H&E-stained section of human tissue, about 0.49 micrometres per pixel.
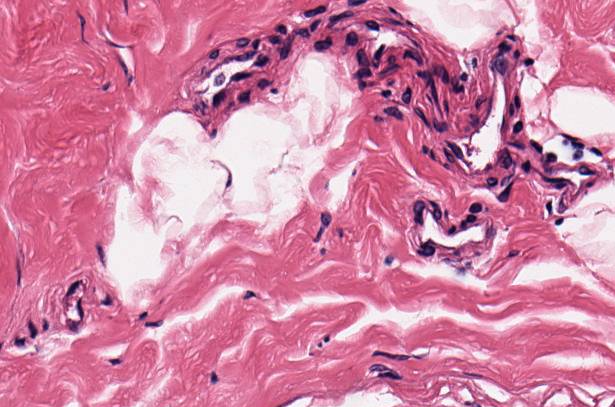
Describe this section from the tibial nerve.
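Look first at how much of the field is pink collagen bundles, with few nuclei among them. In the lower half you can follow those bundles running roughly horizontally in wavy bands. Between the bundles, find the sparse, thin, spindle-shaped dark nuclei. Then look at the small vessels: flattened endothelial cells with dark elongated nuclei line them.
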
